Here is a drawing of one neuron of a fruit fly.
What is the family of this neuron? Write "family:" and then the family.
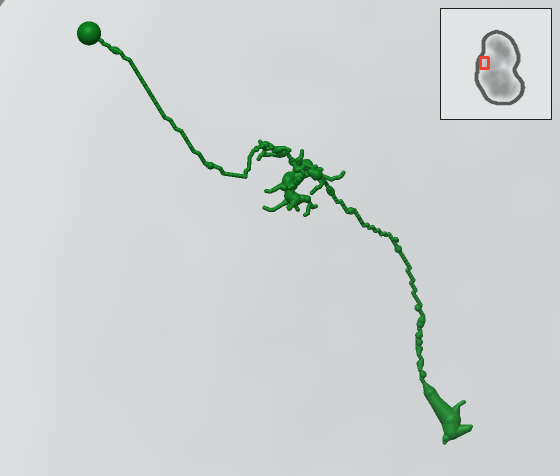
family: Tm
